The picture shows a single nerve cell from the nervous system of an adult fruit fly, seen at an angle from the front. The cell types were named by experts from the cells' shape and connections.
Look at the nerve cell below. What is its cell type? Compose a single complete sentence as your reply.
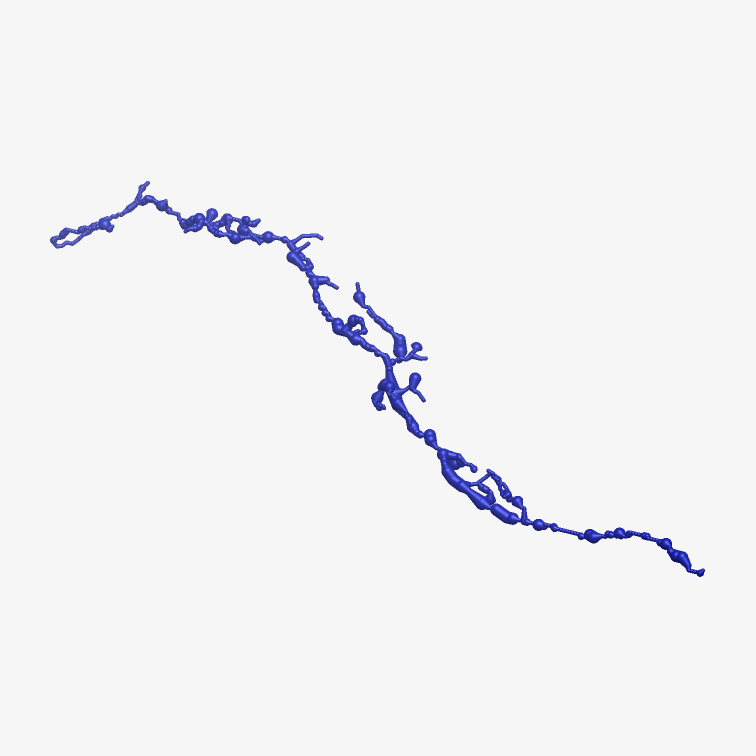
What this neuron is, by cell type, is LgLG5.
